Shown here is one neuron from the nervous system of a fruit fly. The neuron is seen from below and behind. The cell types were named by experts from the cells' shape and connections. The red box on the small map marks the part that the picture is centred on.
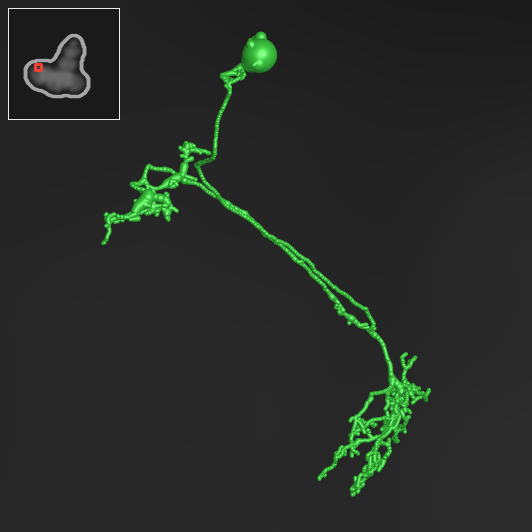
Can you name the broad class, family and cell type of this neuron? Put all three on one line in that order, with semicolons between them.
optic-lobe intrinsic neuron; T; T5a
